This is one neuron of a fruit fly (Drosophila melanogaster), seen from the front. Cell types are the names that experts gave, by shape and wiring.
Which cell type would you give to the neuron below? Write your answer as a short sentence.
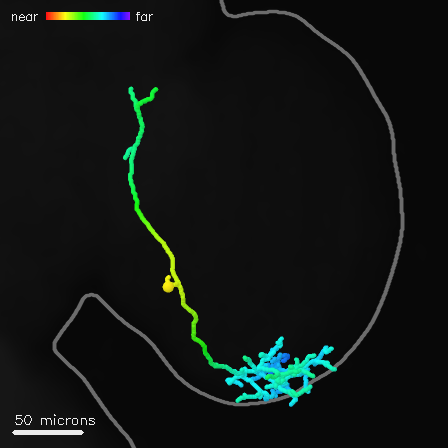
The cell type is MeVP11.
